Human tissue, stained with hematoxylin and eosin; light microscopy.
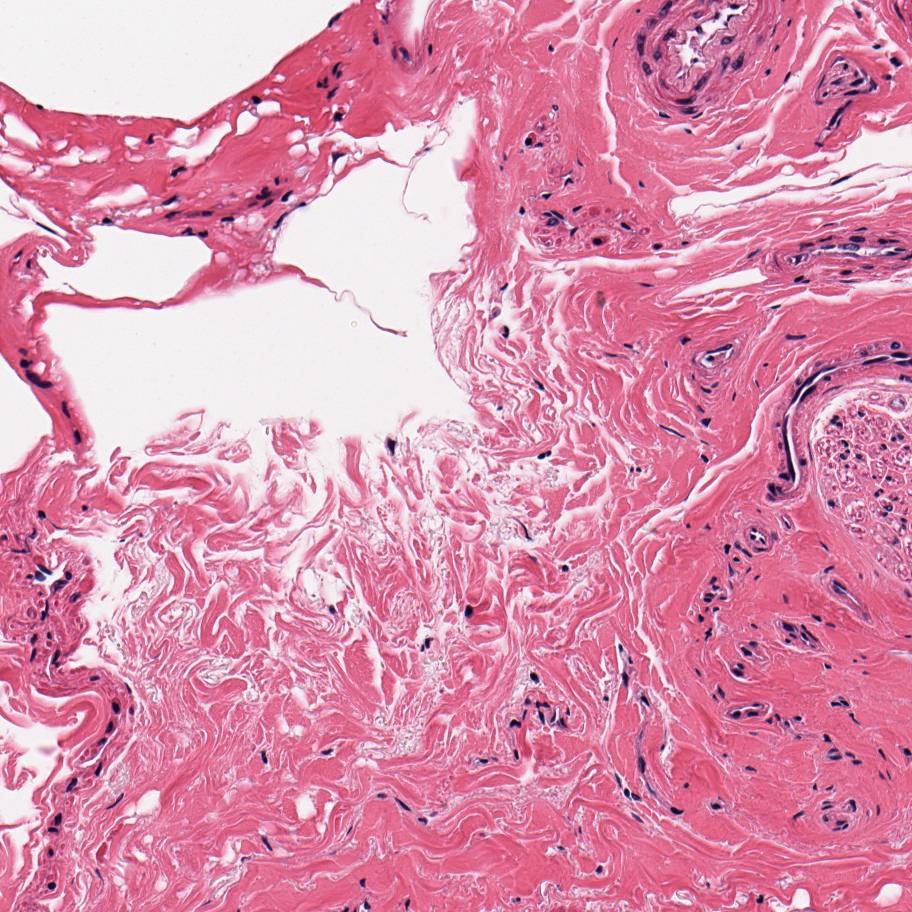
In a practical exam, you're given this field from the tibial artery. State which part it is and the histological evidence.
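The section shows the tunica adventitia. The field consists almost entirely of pink-staining collagen bundles, wavy and running in many directions, without any epithelium.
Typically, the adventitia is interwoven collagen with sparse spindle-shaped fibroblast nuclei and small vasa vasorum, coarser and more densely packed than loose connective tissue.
Sparse, small, dark, spindle-shaped nuclei lie between the bundles. A small vessel with a narrow lumen and a thick, concentrically layered wall sits in the top right corner.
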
